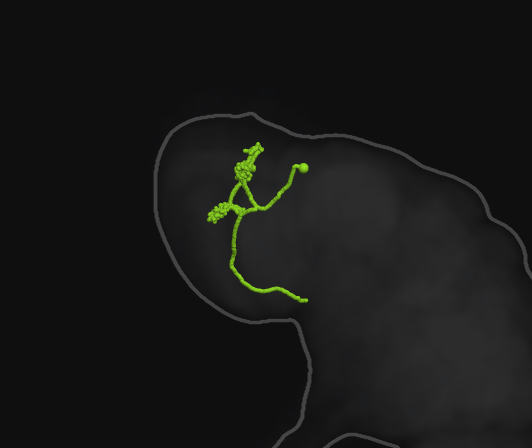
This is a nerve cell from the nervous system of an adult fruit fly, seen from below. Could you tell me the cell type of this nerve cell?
TmY14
